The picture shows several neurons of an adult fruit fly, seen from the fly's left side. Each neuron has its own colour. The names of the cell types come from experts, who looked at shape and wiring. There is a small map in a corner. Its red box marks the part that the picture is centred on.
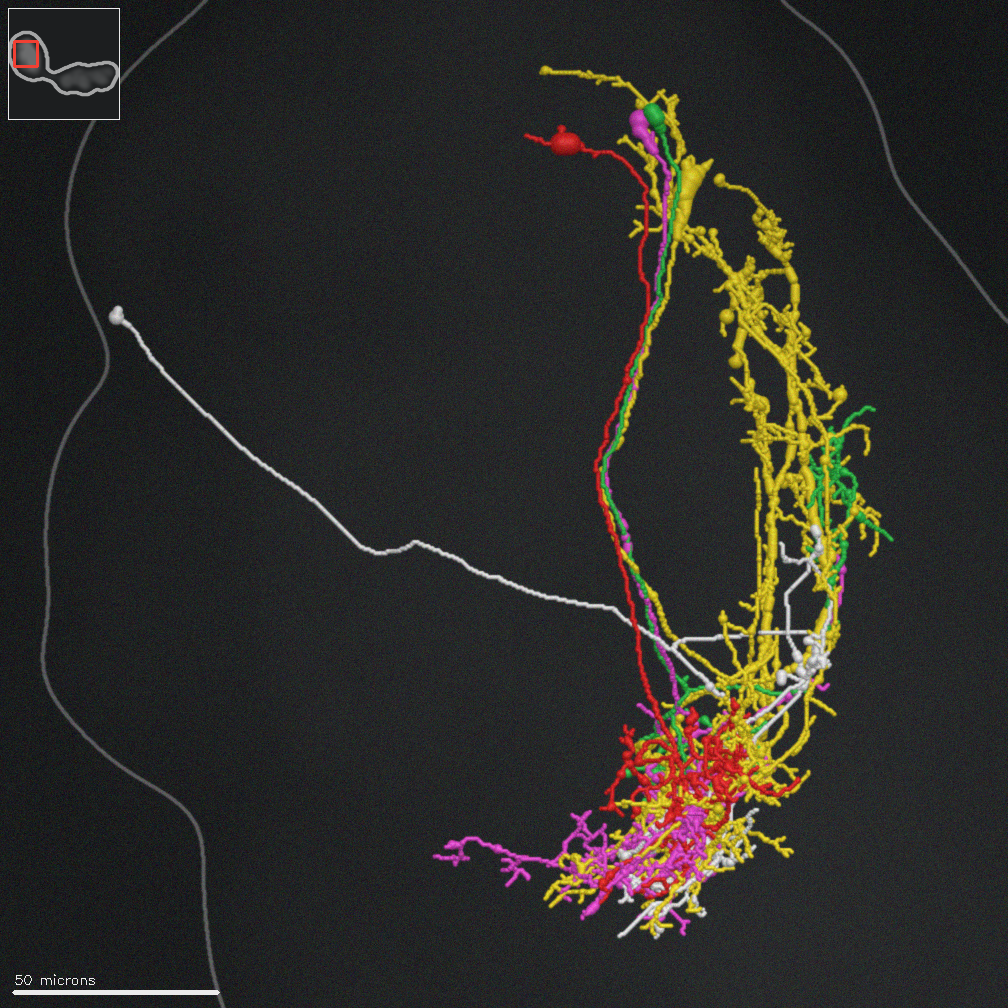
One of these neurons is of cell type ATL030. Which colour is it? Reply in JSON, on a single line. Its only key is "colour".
{"colour": "yellow"}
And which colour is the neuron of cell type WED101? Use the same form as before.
{"colour": "green"}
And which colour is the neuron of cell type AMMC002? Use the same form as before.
{"colour": "white"}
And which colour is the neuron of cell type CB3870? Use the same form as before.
{"colour": "magenta"}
